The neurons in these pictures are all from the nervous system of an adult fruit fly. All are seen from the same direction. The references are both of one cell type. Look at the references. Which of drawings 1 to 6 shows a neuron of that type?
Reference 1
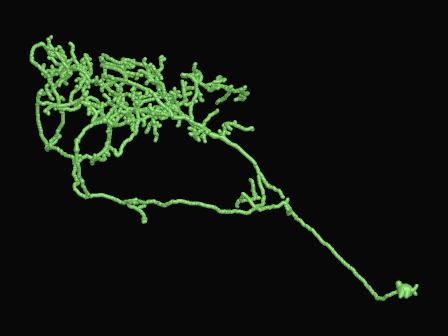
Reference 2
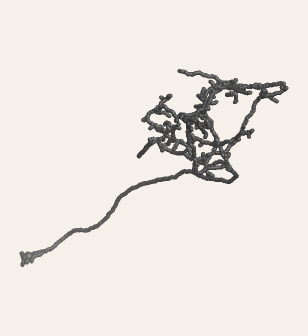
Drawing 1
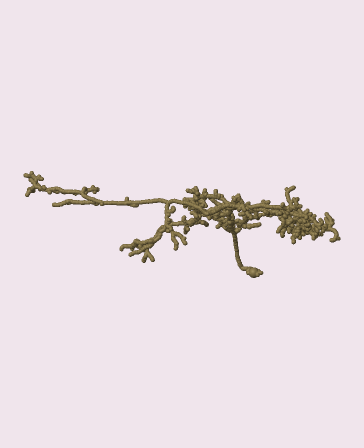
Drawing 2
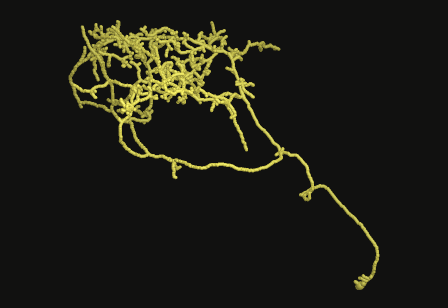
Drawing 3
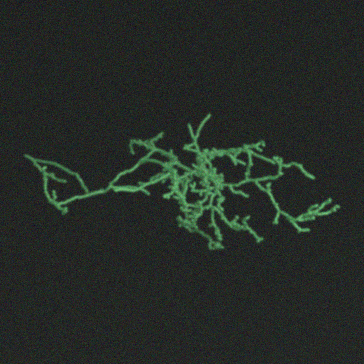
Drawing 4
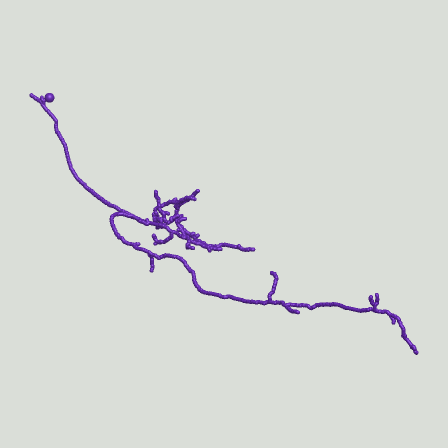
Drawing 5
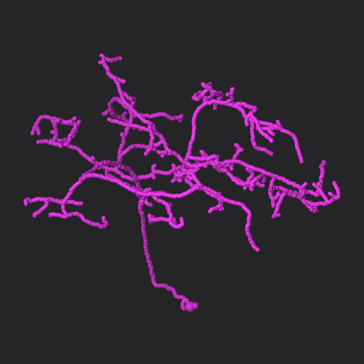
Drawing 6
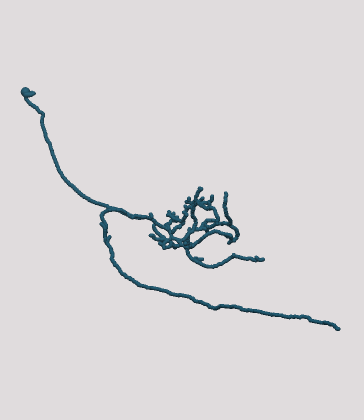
2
